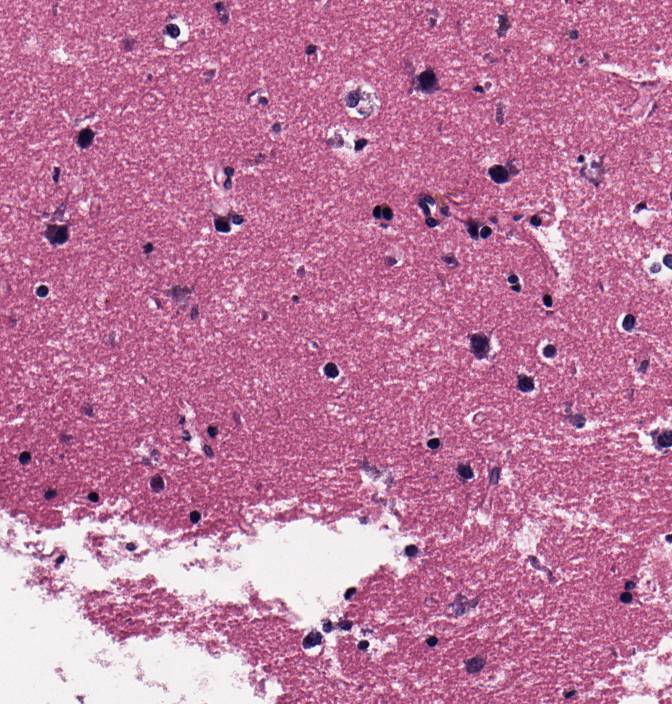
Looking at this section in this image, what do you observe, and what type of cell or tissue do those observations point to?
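Finely granular pink matrix occupies nearly the entire field, and cells lie within it singly and far apart. Most are small, with round nuclei that stain uniformly dark, many of them surrounded by a clear white halo. Epithelium, glands and tubules are absent throughout. This section is cerebral cortex.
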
